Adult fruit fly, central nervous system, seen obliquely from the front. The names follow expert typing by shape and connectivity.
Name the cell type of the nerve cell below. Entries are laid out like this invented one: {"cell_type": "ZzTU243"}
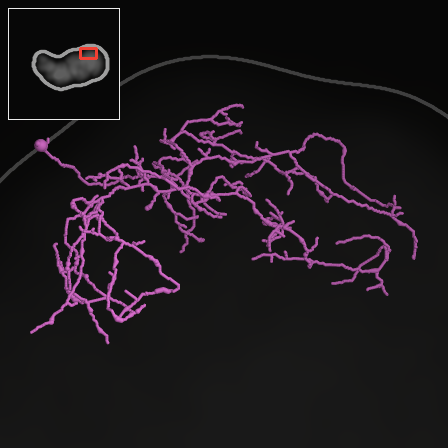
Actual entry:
{"cell_type": "CB2479"}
